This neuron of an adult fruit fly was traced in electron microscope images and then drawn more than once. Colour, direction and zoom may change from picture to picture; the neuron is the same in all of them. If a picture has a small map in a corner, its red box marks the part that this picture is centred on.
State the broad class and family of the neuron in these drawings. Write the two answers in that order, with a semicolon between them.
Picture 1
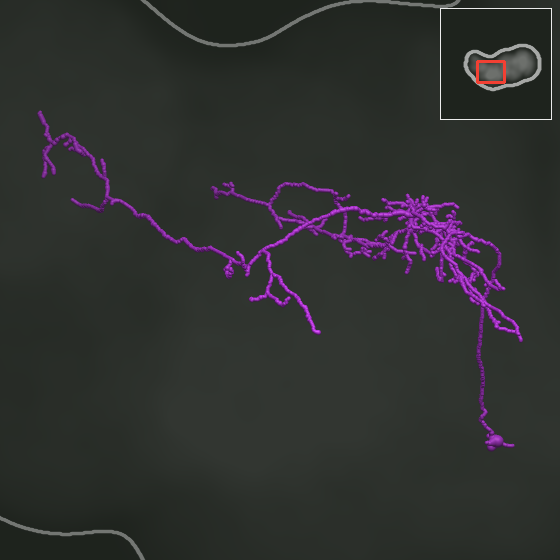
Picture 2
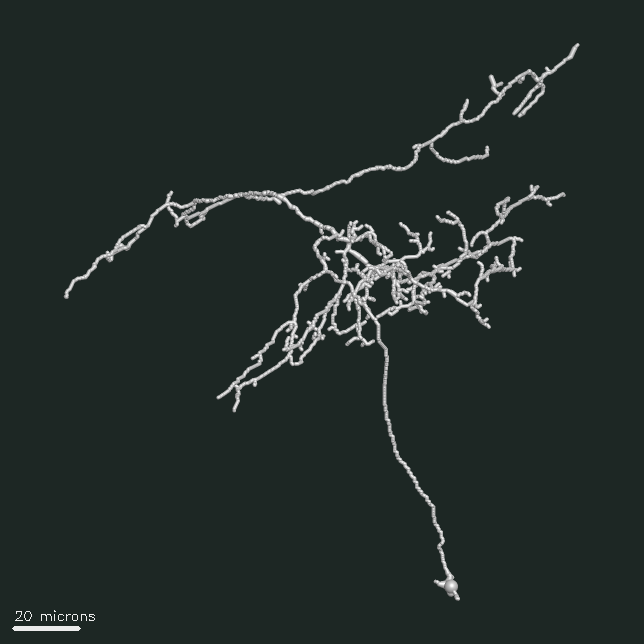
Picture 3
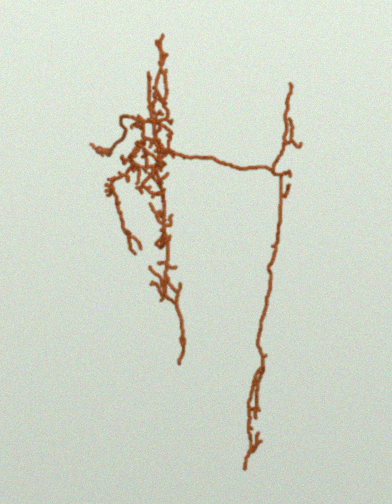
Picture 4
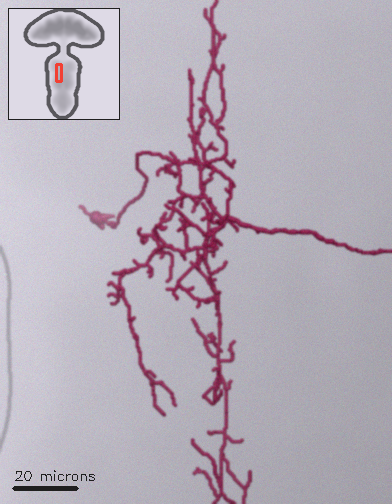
nerve-cord intrinsic neuron; hemilineage 06A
